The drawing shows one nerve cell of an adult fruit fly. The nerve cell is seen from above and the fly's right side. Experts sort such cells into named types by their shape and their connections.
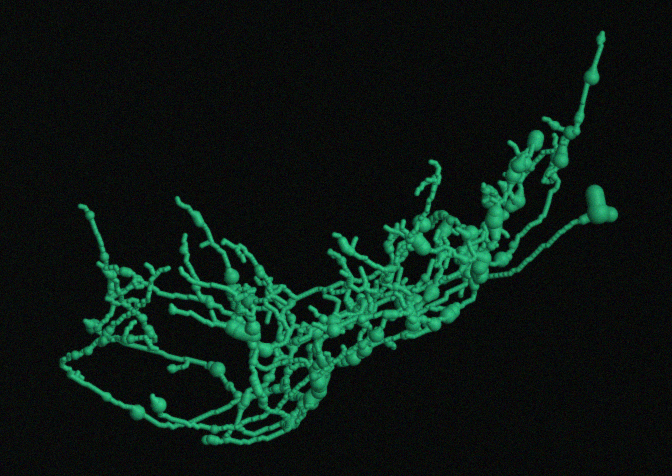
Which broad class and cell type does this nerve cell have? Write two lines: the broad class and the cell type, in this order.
central-brain intrinsic neuron
AVLP410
